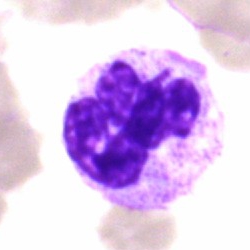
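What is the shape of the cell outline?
Roughly round, with a smooth edge.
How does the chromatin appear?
Dark purple and coarsely clumped.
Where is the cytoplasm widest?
On the lower right side of the nucleus.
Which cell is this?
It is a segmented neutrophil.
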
